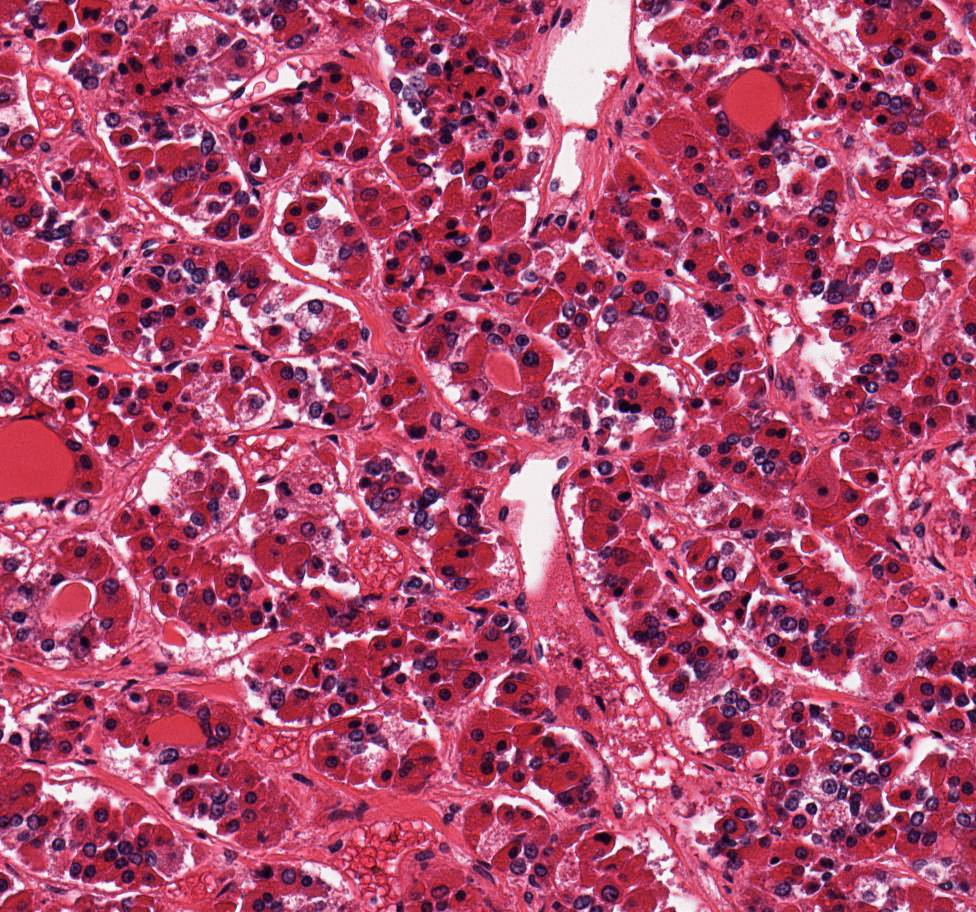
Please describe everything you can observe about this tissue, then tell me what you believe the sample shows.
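Cells in rounded nests and short cords throughout, separated by thin connective tissue strands. Stroma delicate, fibrous; no fat cells. Majority: abundant, intensely eosinophilic, deep red cytoplasm. Scattered groups among them: pale, finely granular or vacuolated grey-pink cytoplasm. Tissue: pituitary.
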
